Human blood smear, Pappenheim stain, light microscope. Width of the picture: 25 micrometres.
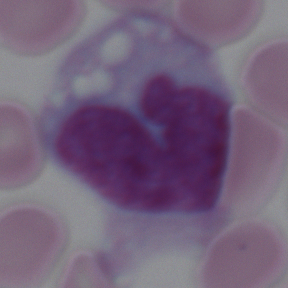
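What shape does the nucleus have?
It is folded, with a deep notch cutting in from its upper edge, and it measures about 15 by 13 micrometres.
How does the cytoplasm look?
Pale grey-blue, with several clear vacuoles lying above the nucleus and no distinct granules.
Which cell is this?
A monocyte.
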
